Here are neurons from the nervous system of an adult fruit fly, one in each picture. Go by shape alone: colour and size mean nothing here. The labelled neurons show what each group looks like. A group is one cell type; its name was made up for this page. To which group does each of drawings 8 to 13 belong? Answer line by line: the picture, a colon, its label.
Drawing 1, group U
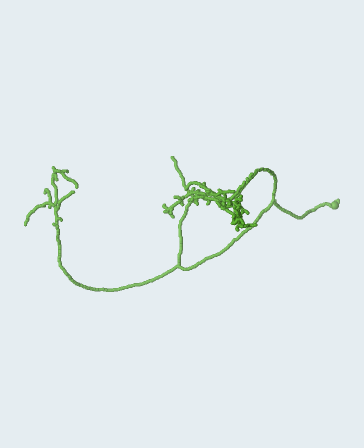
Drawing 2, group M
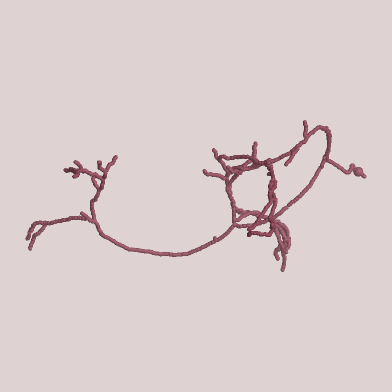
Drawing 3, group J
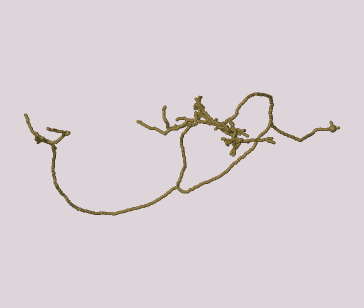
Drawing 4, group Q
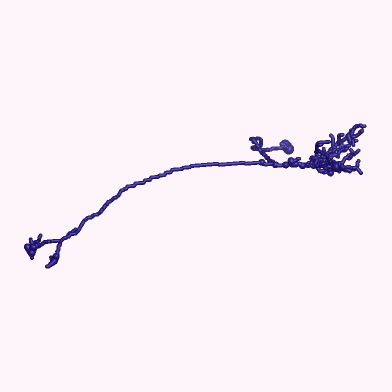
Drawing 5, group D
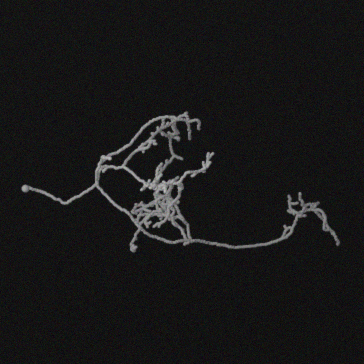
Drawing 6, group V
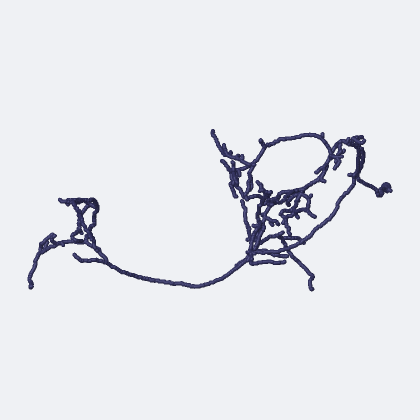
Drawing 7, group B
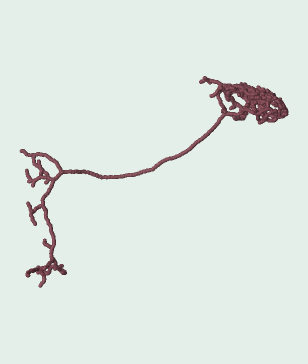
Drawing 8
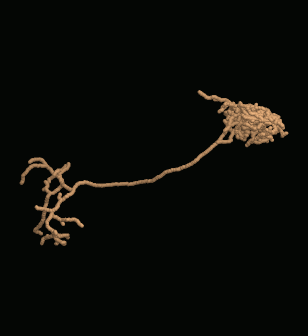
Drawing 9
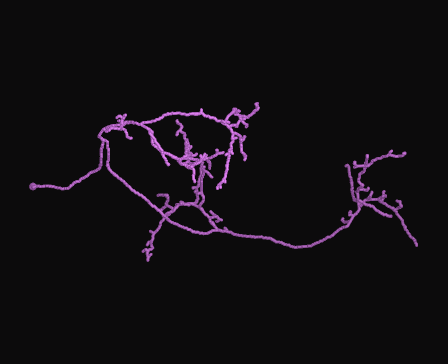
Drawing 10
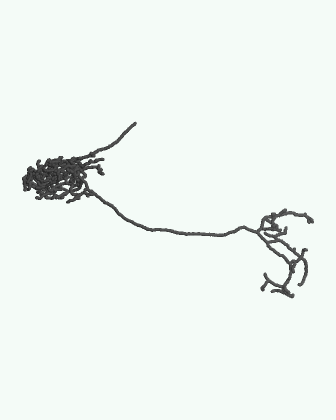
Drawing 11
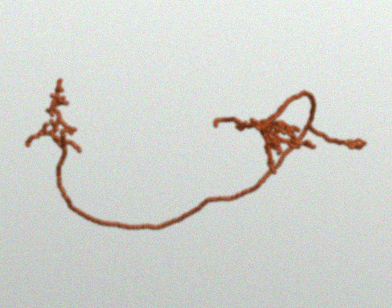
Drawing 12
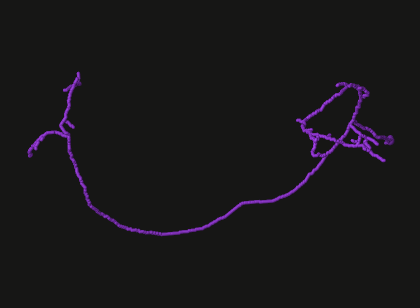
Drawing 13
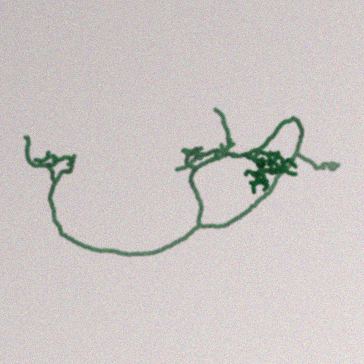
8: group B
9: group V
10: group B
11: group U
12: group J
13: group J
